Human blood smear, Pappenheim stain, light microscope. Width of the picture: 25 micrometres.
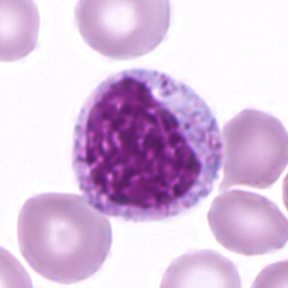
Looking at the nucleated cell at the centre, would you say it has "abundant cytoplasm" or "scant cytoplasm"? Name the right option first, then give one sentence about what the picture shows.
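Scant cytoplasm. The nucleus fills most of the cell.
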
